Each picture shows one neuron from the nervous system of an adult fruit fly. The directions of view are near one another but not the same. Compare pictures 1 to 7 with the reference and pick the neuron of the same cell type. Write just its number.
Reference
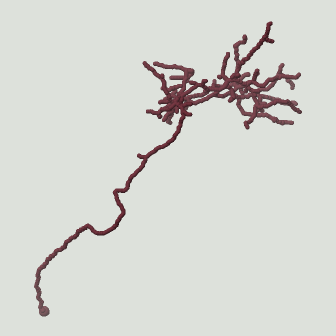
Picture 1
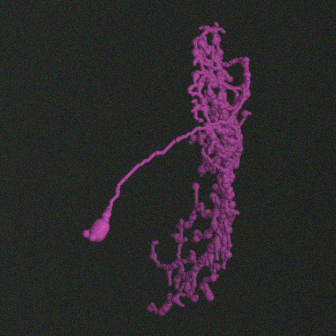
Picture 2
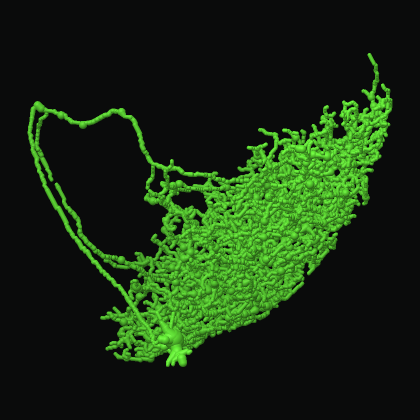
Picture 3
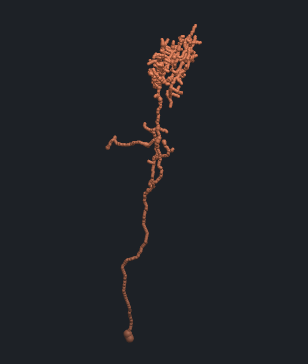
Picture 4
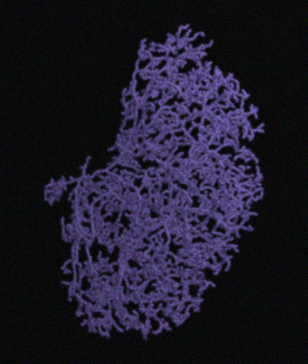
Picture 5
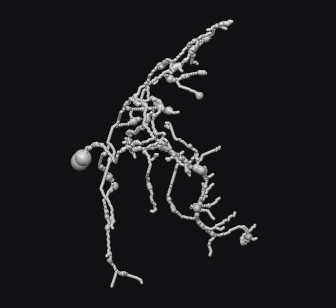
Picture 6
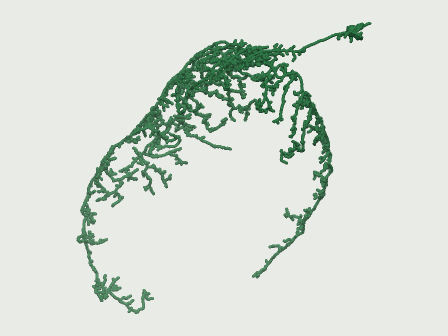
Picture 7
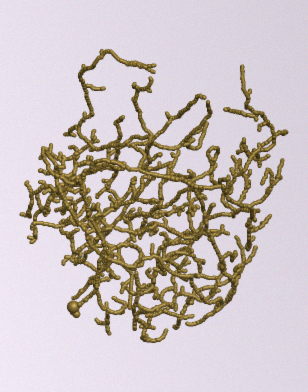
5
